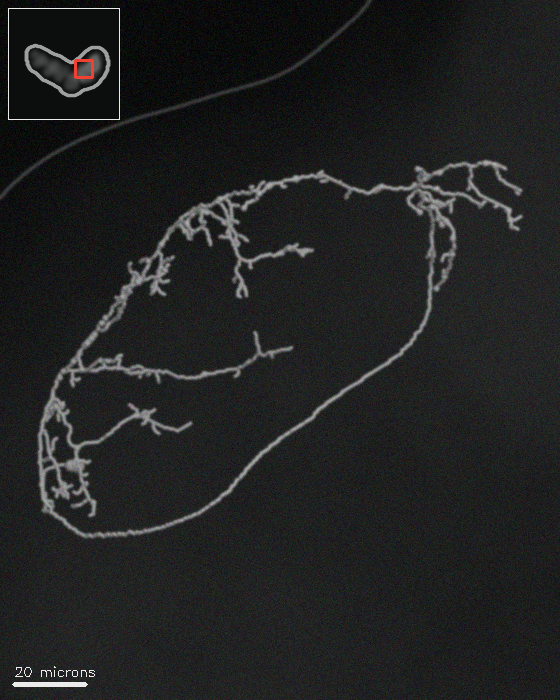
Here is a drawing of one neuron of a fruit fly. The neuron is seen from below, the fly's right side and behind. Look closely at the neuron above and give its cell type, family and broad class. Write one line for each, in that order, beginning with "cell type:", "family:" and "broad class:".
cell type: CB1289
family: hemilineage LHl2_dorsal
broad class: central-brain intrinsic neuron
